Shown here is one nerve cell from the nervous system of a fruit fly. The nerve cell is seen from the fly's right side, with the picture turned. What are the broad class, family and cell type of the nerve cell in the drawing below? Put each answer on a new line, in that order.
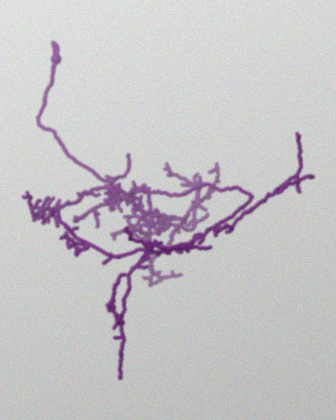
central-brain intrinsic neuron
hemilineage DL1_ventral
PVLP207m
